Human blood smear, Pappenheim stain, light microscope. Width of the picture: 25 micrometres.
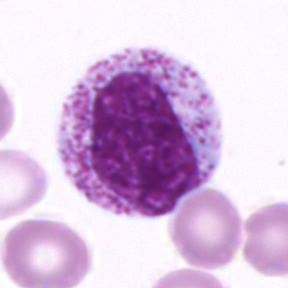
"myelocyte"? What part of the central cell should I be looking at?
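Central cell about 15 micrometres across; nucleus off-centre, reaching lower edge of cell. Cytoplasm pale lilac, not deep blue: goes with myelocyte.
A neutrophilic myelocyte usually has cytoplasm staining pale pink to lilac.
Reddish-purple granules scattered through cytoplasm; pale area with fewer granules to right of nucleus.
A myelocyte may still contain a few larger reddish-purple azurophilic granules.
Granule colour in keeping.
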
